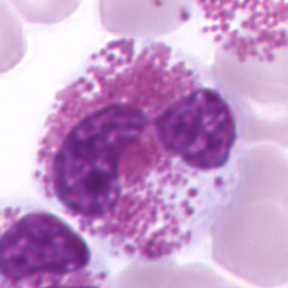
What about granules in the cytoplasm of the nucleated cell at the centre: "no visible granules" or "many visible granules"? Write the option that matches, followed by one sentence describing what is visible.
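Many visible granules. The cytoplasm is packed with many coarse, round granules.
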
